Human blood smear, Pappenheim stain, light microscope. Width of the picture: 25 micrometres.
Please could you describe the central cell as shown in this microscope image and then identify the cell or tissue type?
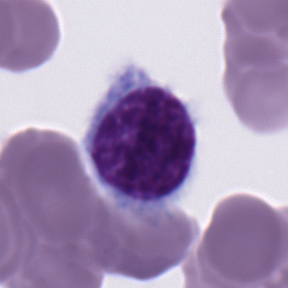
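You'll notice only a narrow rim of pale blue cytoplasm around the nucleus, with its largest wisp reaching out from the upper left. The nucleus itself is round, about 9 micrometres across, and its chromatin is dark purple and coarsely clumped. So this one's a hairy cell.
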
